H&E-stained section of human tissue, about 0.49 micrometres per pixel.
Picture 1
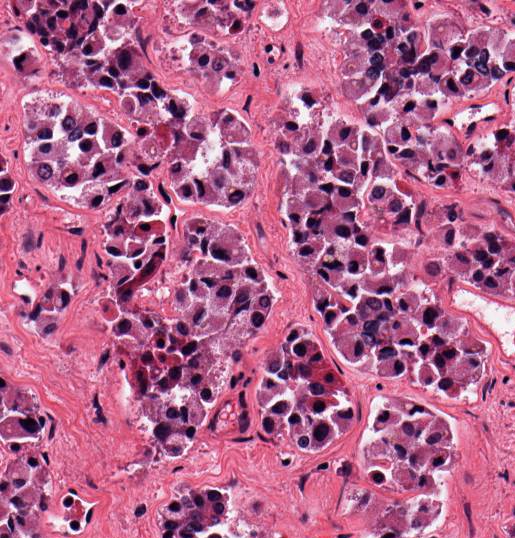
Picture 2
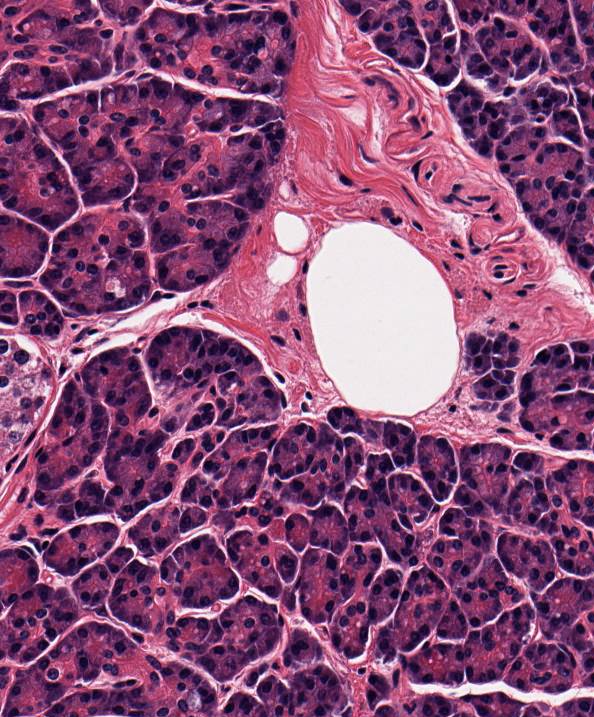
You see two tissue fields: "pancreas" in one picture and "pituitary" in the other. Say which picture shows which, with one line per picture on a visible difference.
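Picture 1 is from the pituitary. The nests form no glands or lumens.
Picture 2 is from the pancreas. Densely packed glandular acini fill most of the field, grouped into lobules by thin pale septa.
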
